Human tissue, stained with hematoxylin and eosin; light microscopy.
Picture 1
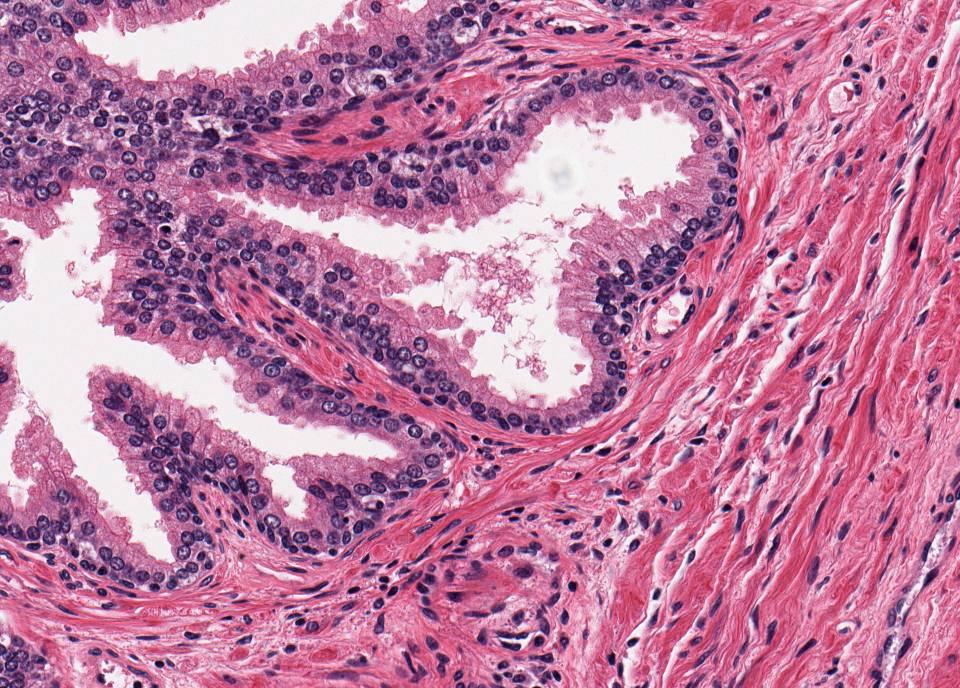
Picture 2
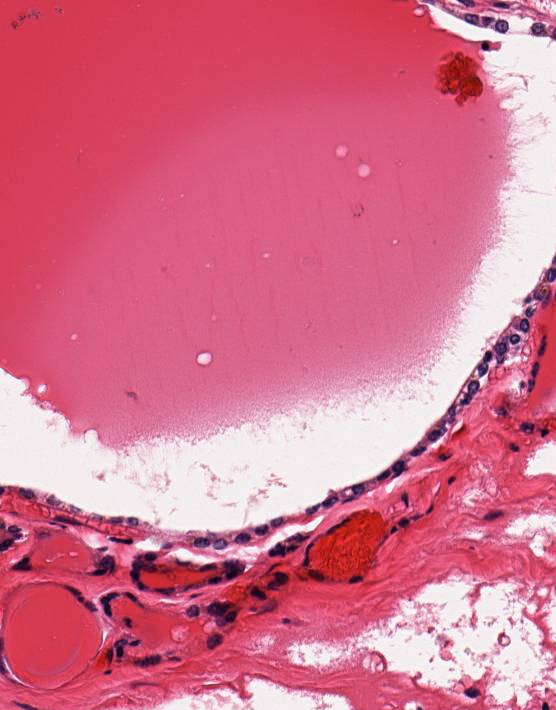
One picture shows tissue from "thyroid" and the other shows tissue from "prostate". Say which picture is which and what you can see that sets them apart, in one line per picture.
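Picture 1: prostate. The luminal lining cells are tall columnar with pale, finely granular pink cytoplasm toward the lumen.
Picture 2: thyroid. The large follicle is lined by a single layer of flattened to low cuboidal cells along its lower and right border.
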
